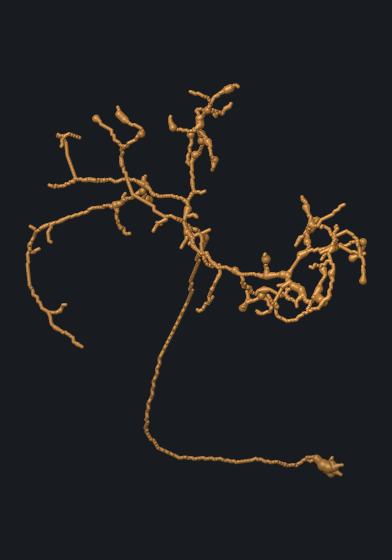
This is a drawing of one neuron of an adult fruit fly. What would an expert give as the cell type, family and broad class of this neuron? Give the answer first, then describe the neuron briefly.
The cell type is IN13B087. The family is hemilineage 13B. Its broad class is nerve-cord intrinsic neuron. The cell body is at the lower right of the picture. Dozens of branch ends can be seen.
